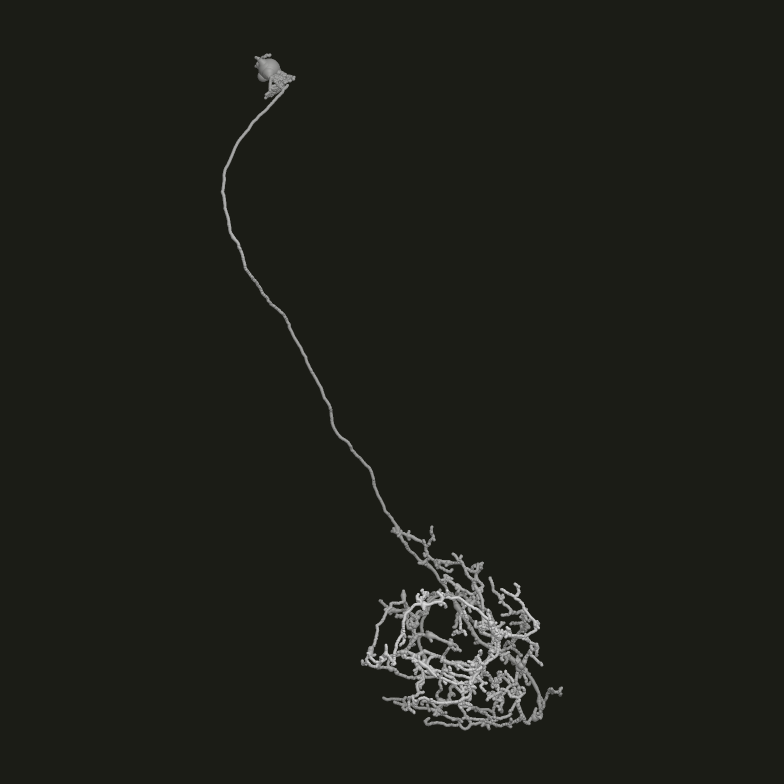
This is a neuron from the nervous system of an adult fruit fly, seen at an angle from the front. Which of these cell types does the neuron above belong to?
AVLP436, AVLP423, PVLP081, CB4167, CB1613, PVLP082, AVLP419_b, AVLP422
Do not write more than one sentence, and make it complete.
Within the cell type CB1613 sits this neuron.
